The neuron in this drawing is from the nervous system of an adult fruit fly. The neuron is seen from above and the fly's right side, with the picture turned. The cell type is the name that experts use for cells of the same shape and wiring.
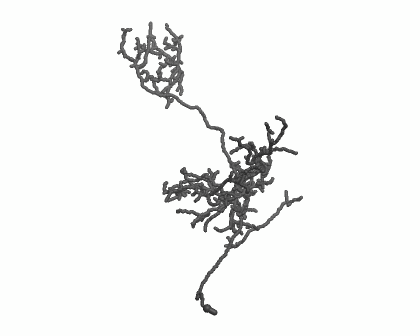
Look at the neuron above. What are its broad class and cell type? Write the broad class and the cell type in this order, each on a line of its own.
central-brain intrinsic neuron
IB031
